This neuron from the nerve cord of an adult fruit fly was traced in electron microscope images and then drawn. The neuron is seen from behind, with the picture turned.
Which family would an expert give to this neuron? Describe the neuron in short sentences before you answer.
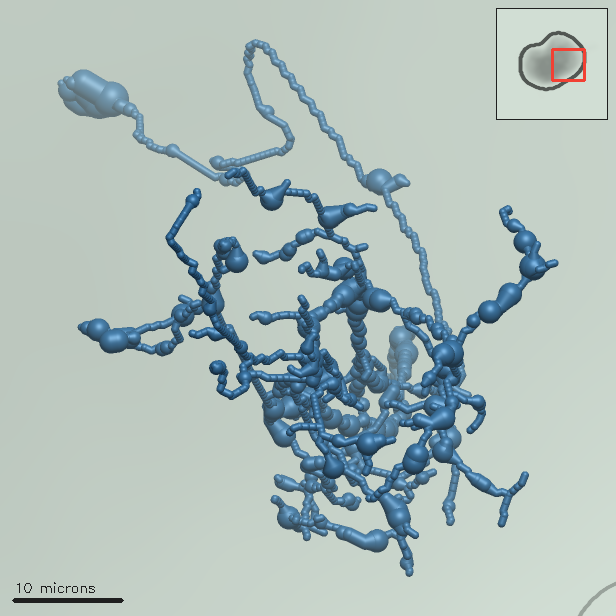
By the scale bar it is about 50 microns tall in this view. The picture shows dozens of branch ends. Its broad class is ascending neuron. The family is hemilineage 16B.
